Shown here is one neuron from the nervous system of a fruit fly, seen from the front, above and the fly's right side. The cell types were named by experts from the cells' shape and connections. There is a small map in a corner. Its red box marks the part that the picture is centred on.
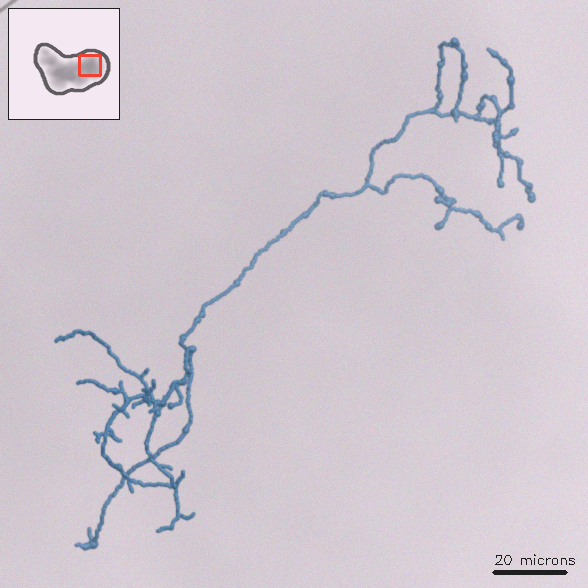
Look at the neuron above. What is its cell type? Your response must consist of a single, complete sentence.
The cell type that this neuron has is LPT111.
